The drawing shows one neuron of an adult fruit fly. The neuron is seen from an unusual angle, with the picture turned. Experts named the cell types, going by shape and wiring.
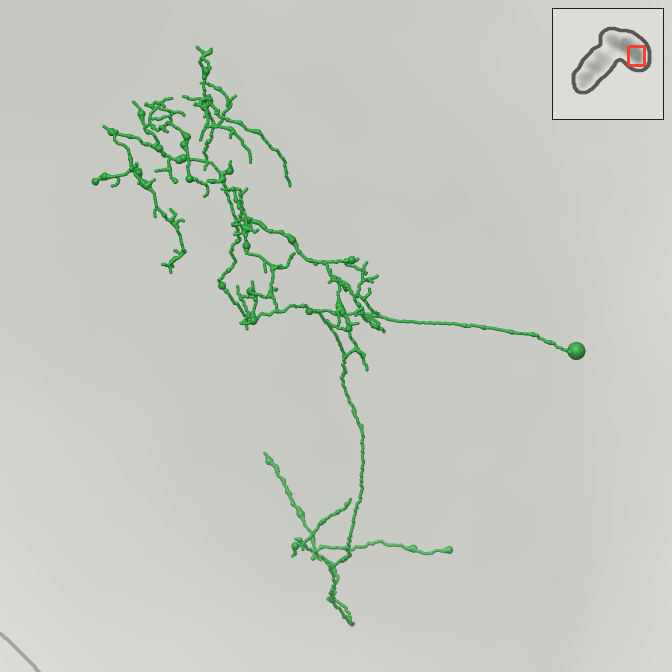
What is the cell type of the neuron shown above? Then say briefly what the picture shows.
Its cell type is LoVP6. It is a visual projection neuron. It is in the brain and does not reach the nerve cord. The cell body is on the right of the picture. The picture shows dozens of branch ends.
